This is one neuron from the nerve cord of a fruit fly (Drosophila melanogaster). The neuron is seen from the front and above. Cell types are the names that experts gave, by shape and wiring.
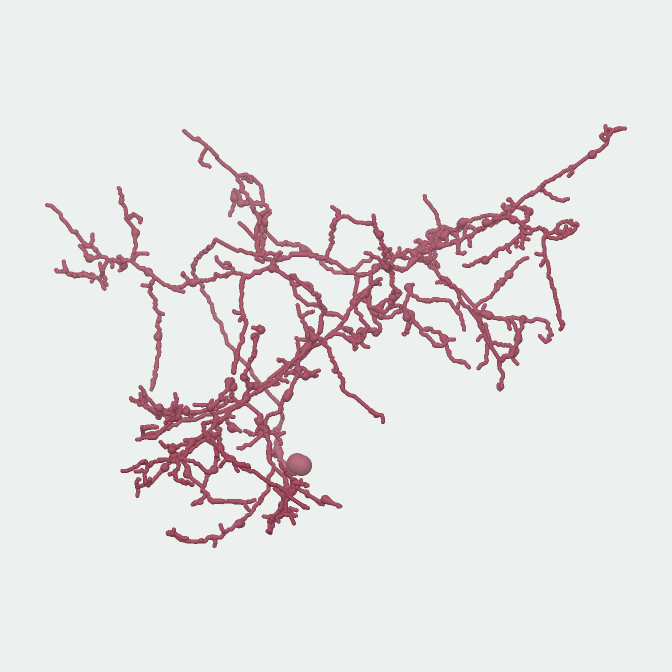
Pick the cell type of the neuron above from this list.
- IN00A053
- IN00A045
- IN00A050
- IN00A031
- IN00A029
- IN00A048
IN00A045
